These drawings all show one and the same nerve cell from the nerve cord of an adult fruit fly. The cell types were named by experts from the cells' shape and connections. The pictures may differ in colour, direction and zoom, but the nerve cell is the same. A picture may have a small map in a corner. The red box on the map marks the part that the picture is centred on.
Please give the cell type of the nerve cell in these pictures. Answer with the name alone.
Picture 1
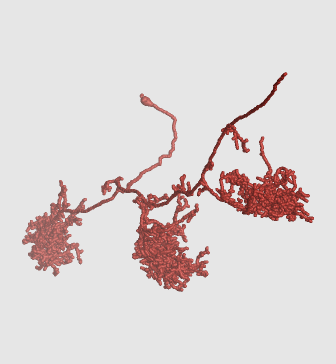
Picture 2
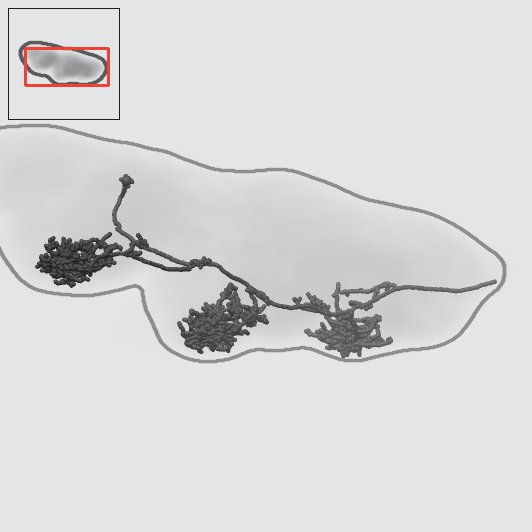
AN17A002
